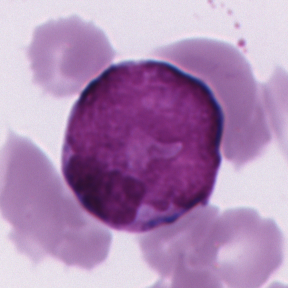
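Myeloblast, the nucleated cell at the centre of a stained blood smear. Its outline is roughly round. The nucleus fills almost the whole cell; the cytoplasm shows only as a thin dark blue rim at the edge. Near the middle of the nucleus, I notice a lighter patch.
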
